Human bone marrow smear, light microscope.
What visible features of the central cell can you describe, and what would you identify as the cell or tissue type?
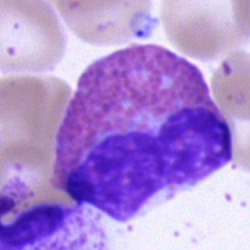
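The central cell has a rounded outline interrupted by a few flattened, slightly angular stretches. Its nucleus forms a broad band across the width of the lower part, without distinct nucleoli. Abundant cytoplasm occupies roughly the upper half. This cell is an eosinophil.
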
